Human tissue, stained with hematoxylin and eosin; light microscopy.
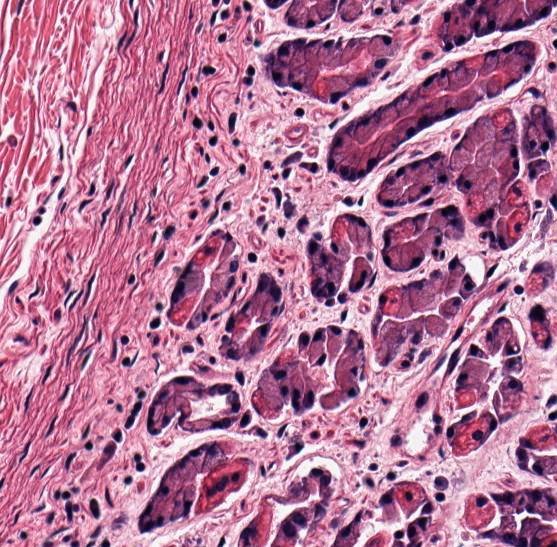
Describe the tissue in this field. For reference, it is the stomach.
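Dense pink fibrous tissue forms a band across the left third of the field, and glands occupy the right two-thirds. Gland cell nuclei are round, dark and placed toward the outer edge of each gland. Scattered gland cells have bright pink cytoplasm. Loose pale stroma with scattered small nuclei separates the glands.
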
